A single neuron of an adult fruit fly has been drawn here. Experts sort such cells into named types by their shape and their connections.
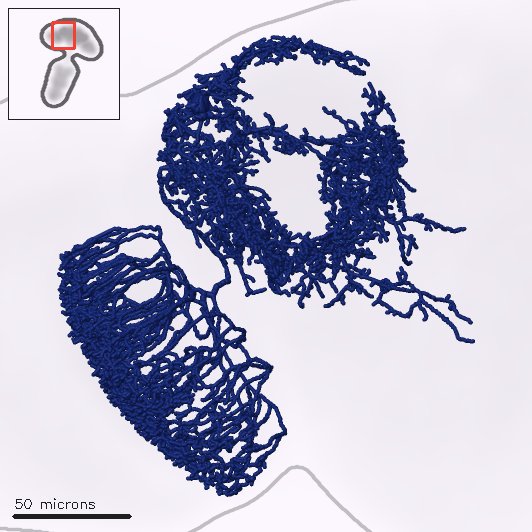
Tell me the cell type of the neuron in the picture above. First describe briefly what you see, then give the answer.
It is in the brain and does not reach the nerve cord. By the scale bar it is about 200 microns tall in this view. The picture shows more than a hundred branch ends. It is a visual centrifugal neuron. It is of cell type LT56.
